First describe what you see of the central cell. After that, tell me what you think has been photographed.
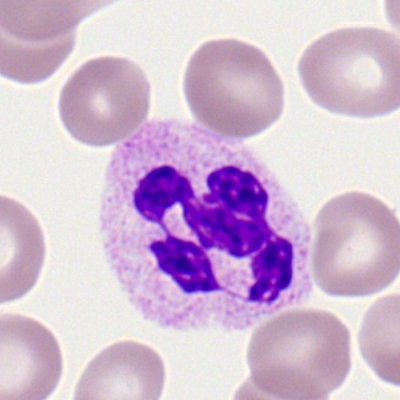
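Nucleus divided into several separate lobes, some joined by thin strands. Chromatin dense, dark purple, coarsely clumped. No nucleoli visible. Segmented neutrophil.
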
